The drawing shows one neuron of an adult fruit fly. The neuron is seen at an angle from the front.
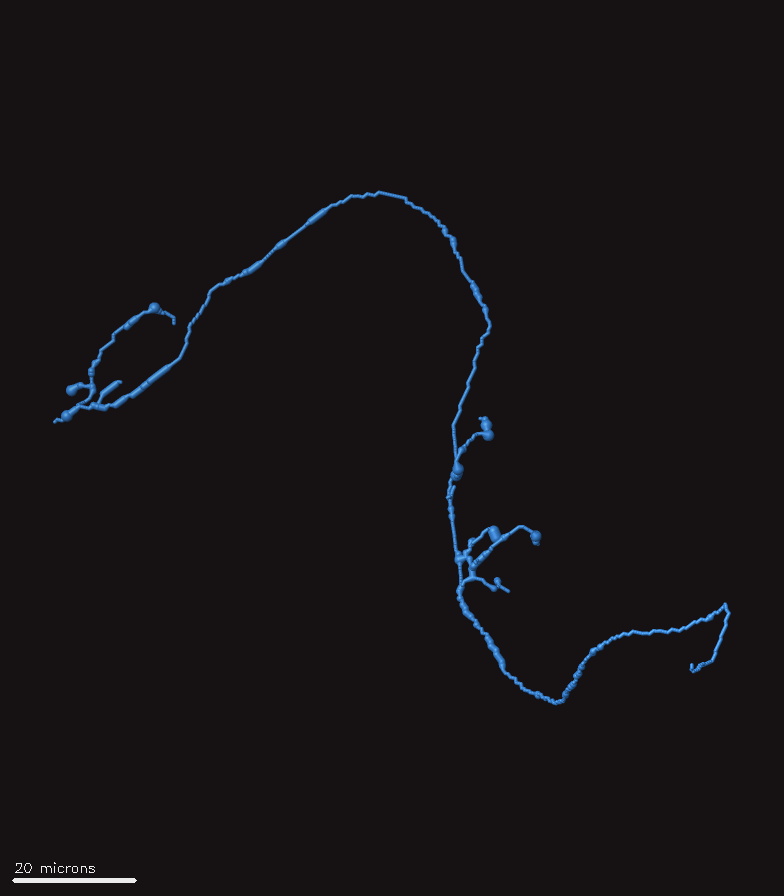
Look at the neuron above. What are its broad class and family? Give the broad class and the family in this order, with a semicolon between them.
sensory neuron entering the brain; class olfactory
